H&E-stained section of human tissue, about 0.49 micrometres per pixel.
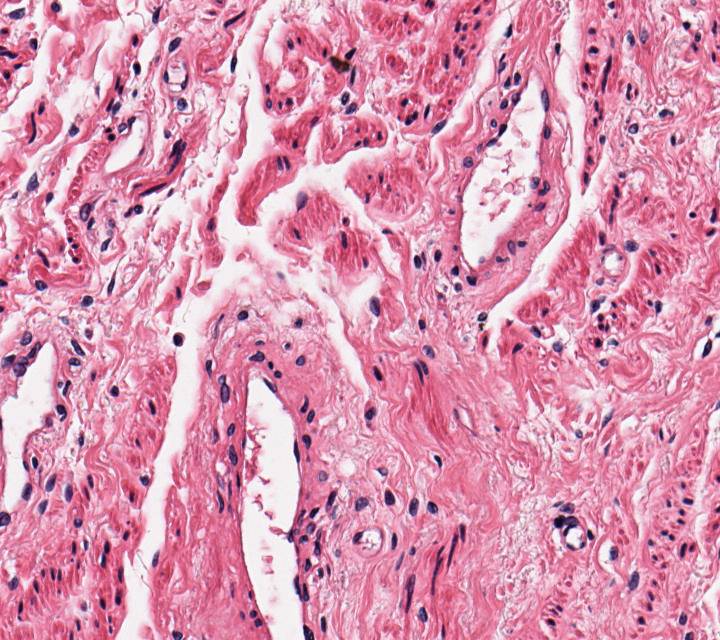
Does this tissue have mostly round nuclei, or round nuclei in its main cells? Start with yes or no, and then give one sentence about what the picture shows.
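No. The cells in the bundles have elongated, dark blue nuclei set in pink cytoplasm, like smooth muscle cells.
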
